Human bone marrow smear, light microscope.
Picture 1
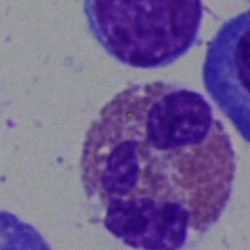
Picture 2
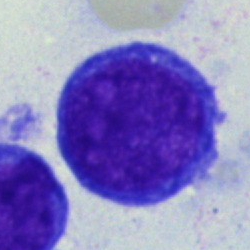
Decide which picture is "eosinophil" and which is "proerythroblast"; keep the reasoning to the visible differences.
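The eosinophil is in picture 1, and the proerythroblast is in picture 2. Both have a roughly round outline.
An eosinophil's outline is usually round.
In picture 1, granules fill the cytoplasm all around the nucleus.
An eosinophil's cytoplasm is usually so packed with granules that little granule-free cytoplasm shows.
In picture 2, no granules are visible, and the cytoplasm is only a thin, deep blue rim around the nucleus. Now compare the chromatin: dark purple and densely clumped in the eosinophil, finely stippled with paler patches in the proerythroblast. Small irregular bulges project from the proerythroblast's right margin. In the eosinophil, look for a single small orange dot in the upper left of the cytoplasm; another nucleated cell lies just above, across a narrow gap.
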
